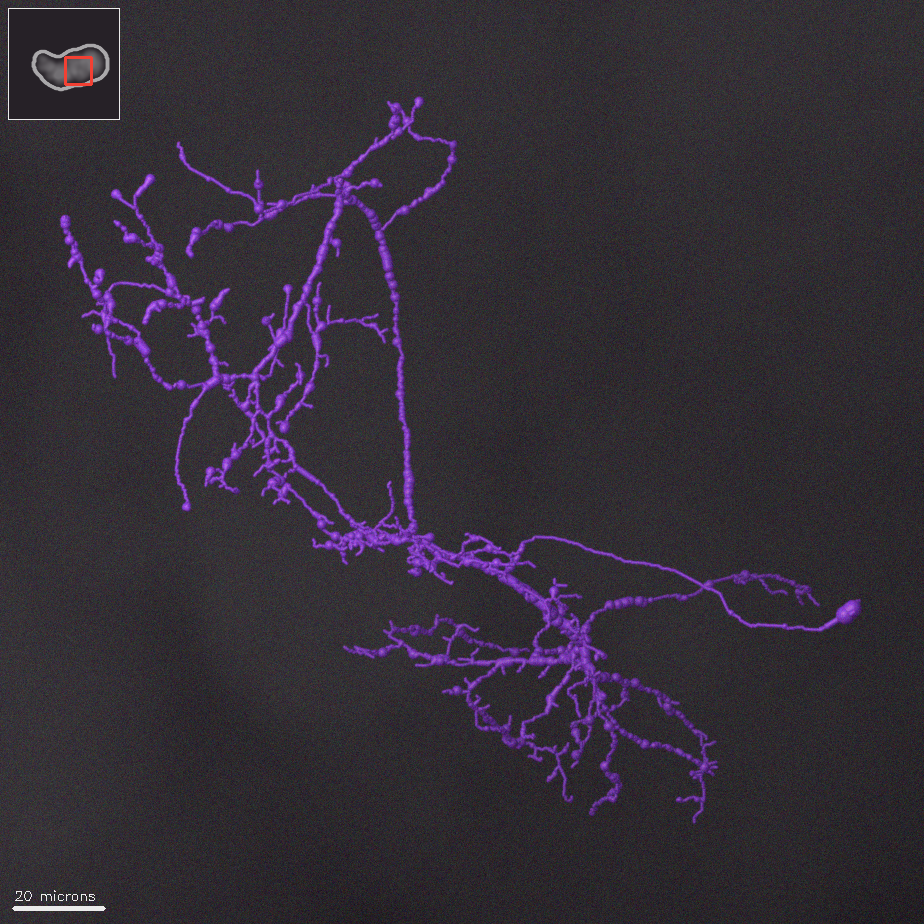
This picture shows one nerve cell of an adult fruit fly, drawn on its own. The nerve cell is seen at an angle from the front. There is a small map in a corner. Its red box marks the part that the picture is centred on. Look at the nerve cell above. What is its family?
hemilineage LALv1_ventral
